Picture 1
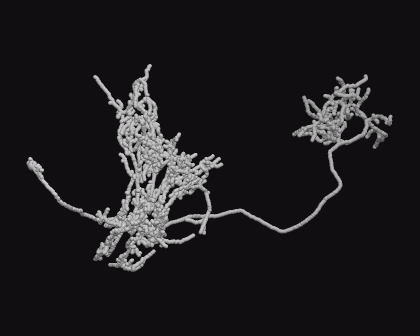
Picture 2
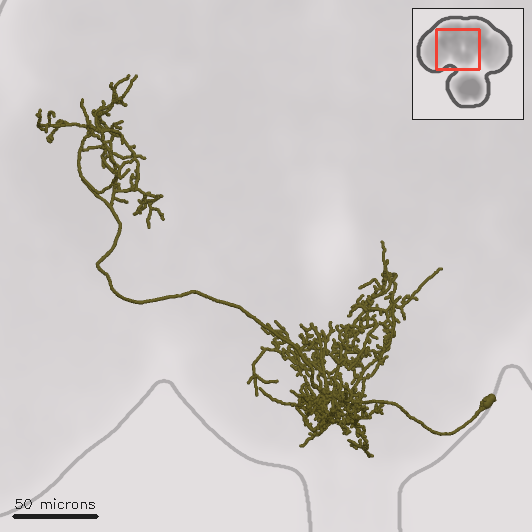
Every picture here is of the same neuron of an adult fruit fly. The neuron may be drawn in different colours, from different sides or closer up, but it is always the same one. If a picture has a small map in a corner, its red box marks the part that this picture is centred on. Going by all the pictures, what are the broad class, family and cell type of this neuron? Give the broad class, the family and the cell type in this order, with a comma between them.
central-brain intrinsic neuron, hemilineage LB7, GNG313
